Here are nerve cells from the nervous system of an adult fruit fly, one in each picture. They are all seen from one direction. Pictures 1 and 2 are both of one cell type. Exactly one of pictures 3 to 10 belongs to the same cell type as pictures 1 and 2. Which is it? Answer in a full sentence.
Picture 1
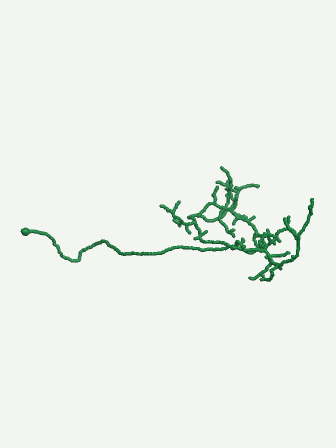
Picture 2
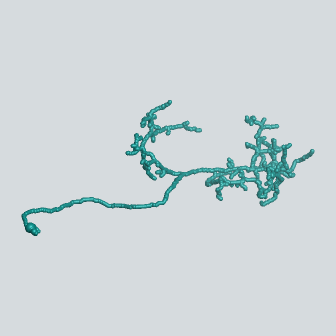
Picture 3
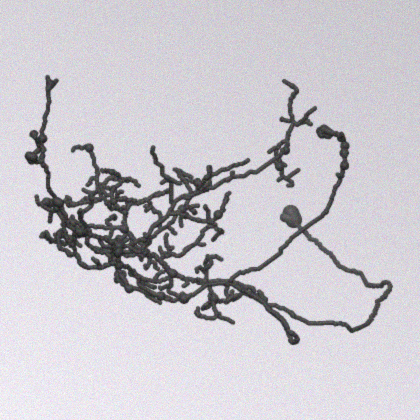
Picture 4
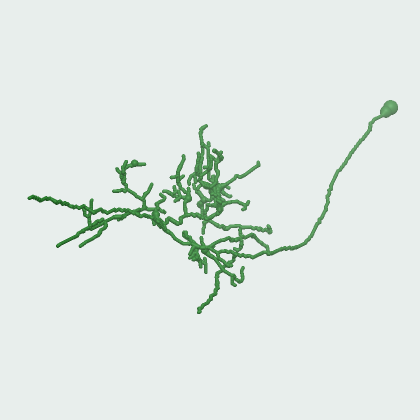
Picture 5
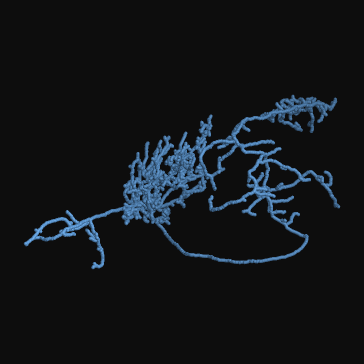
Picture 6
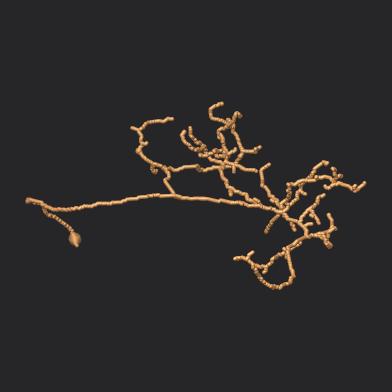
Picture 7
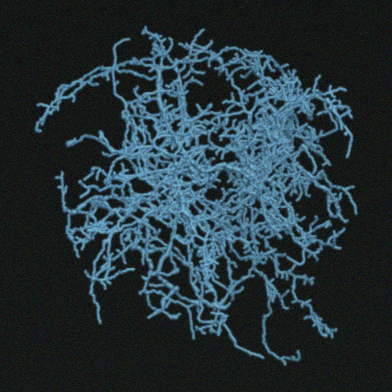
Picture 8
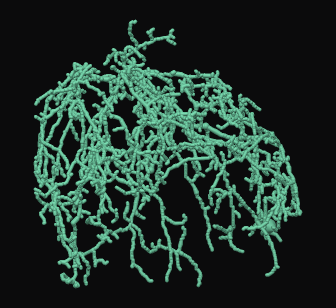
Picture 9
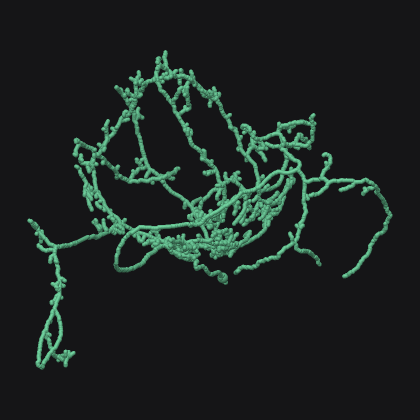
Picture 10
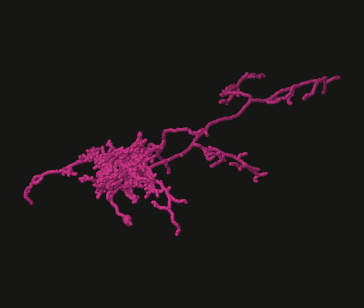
Picture 6 shows a nerve cell of the same cell type.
